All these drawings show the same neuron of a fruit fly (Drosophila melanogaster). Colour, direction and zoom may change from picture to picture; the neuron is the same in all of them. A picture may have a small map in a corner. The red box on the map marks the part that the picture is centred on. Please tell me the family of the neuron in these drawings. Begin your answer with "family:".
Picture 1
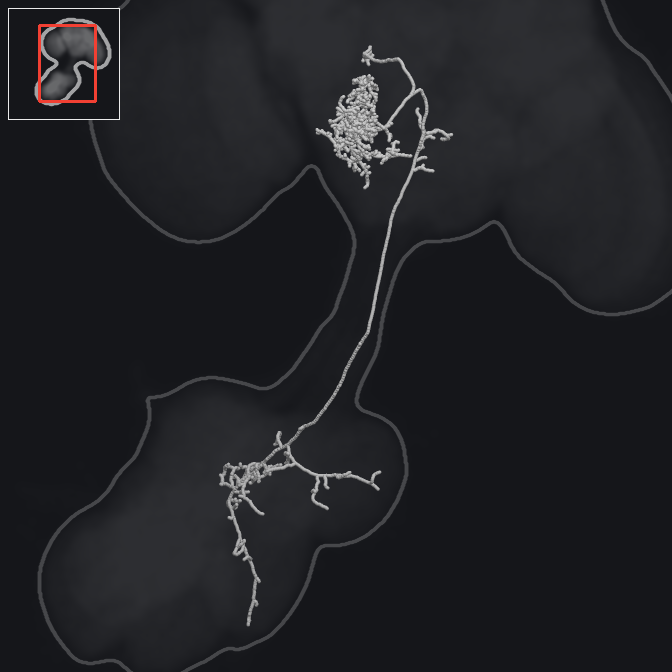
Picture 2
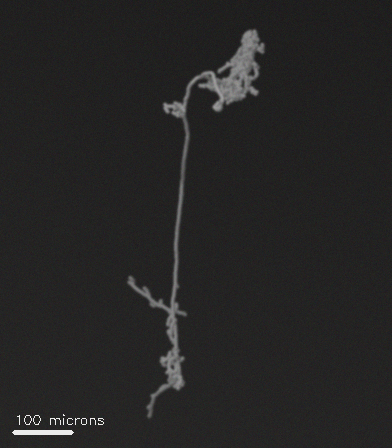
family: DNp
